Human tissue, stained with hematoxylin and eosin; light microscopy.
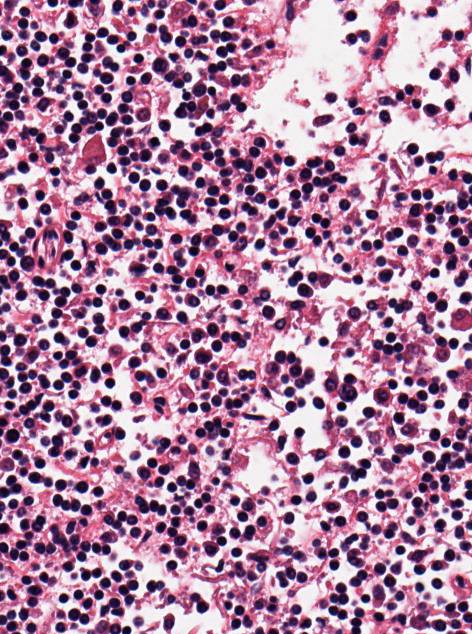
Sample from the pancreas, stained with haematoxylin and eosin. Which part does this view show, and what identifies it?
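The field shows lymphoid tissue. Most cells are small lymphocytes with round, dark-staining nuclei and only a scant rim of cytoplasm.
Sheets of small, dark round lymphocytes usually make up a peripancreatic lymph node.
No epithelium or glands are present anywhere in the field.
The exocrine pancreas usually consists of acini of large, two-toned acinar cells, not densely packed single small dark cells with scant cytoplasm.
Delicate, wispy pink fibrillary strands, rather than thick collagen bands, run between the cells, and no fat cells are seen.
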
